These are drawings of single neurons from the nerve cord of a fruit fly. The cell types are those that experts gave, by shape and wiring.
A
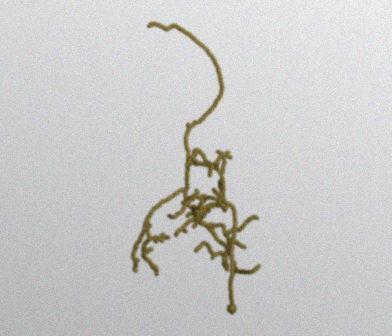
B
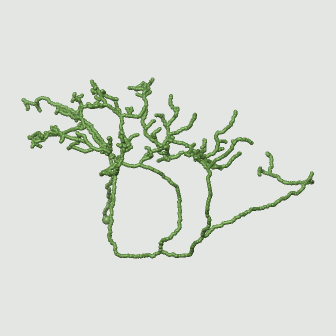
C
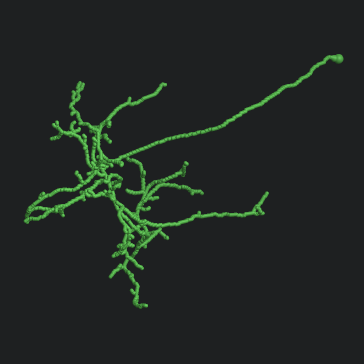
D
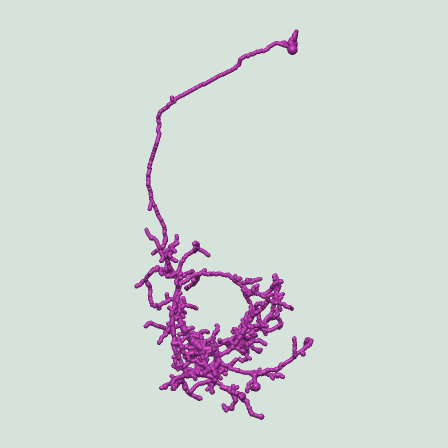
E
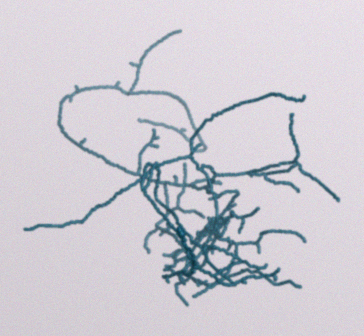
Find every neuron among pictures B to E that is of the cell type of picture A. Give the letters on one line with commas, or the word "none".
E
